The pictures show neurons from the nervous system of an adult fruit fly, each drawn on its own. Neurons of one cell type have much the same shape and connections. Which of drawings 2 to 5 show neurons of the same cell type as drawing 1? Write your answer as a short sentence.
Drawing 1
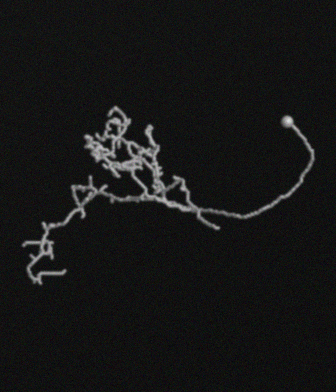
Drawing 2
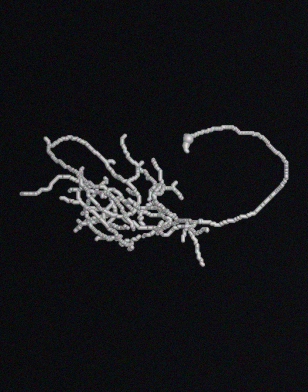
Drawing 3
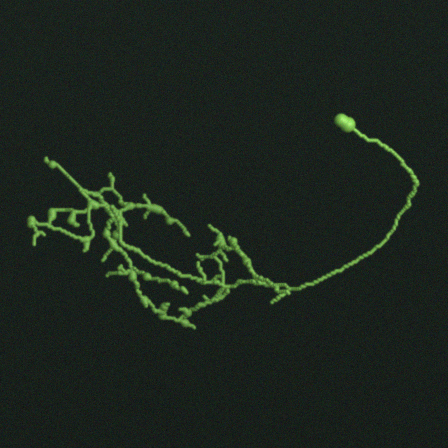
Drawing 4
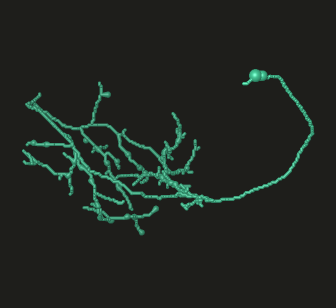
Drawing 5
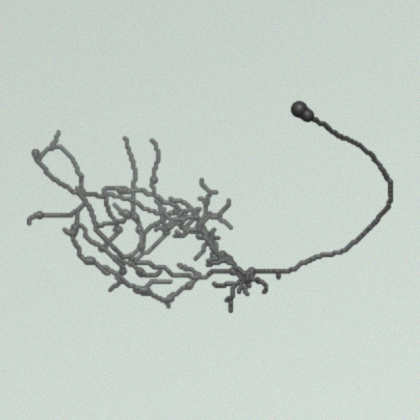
None of them is of the same cell type.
